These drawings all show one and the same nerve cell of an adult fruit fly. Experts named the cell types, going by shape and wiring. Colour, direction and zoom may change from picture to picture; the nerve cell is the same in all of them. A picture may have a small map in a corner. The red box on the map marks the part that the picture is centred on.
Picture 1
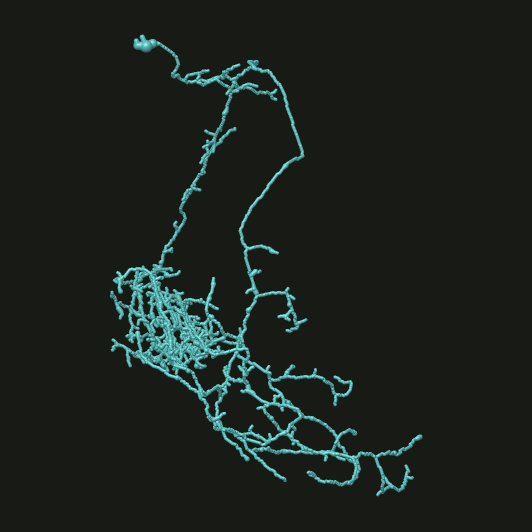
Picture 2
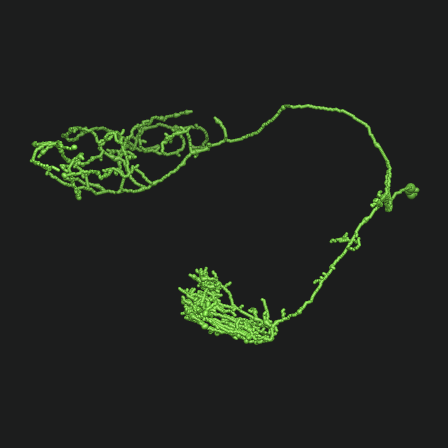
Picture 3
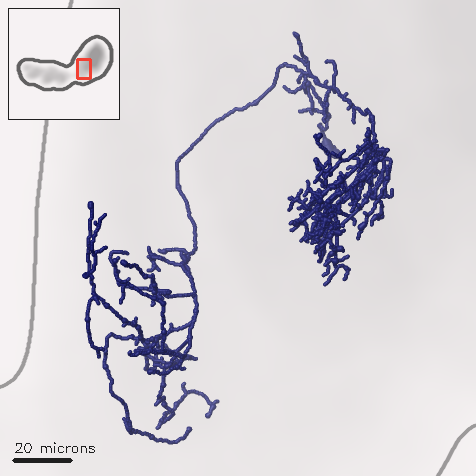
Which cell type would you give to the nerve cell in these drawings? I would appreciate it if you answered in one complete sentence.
As a matter of cell type, the nerve cell is LOLP1.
